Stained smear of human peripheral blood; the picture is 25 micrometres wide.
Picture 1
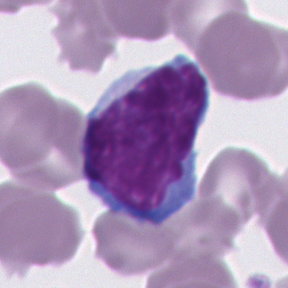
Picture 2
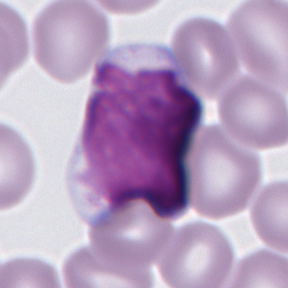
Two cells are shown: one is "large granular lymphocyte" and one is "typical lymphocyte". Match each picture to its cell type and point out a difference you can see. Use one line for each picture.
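Picture 1 shows a typical lymphocyte: The cytoplasm is blue.
Picture 2 shows a large granular lymphocyte: The cytoplasm is very pale, almost colourless.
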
